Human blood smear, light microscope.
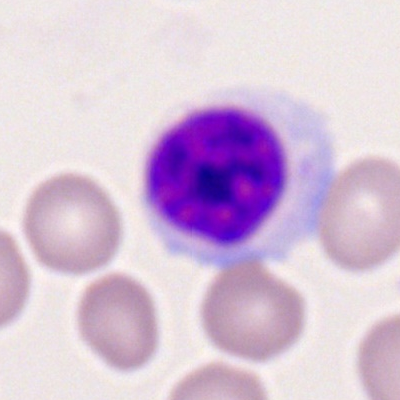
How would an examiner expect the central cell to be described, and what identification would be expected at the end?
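First, the chromatin is dark purple and coarsely clumped. Next, the cytoplasm is pale blue, with no granules visible in it. Its rim is wider on the right side of the nucleus than on the left. Finally, this cell is a lymphocyte.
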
